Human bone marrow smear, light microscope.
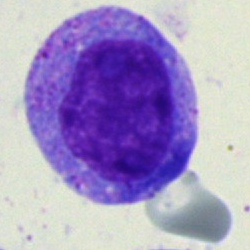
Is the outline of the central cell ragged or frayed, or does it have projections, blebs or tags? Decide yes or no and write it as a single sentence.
No, what this cell has is a smooth outline, not a rough one.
